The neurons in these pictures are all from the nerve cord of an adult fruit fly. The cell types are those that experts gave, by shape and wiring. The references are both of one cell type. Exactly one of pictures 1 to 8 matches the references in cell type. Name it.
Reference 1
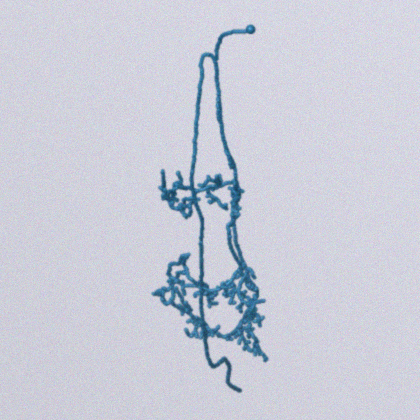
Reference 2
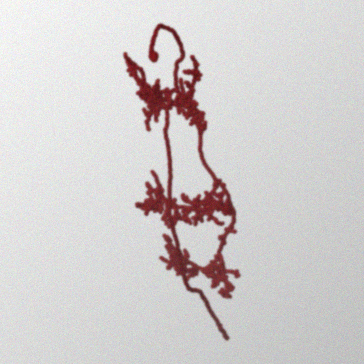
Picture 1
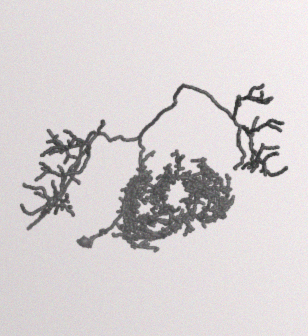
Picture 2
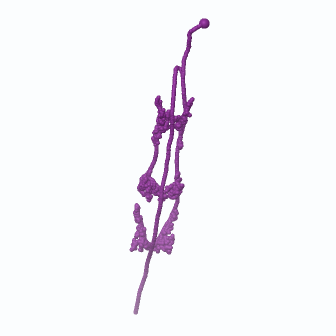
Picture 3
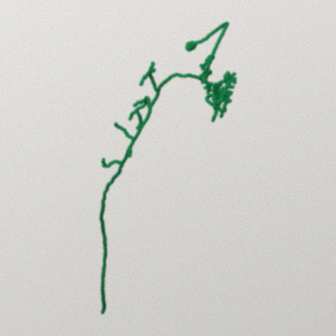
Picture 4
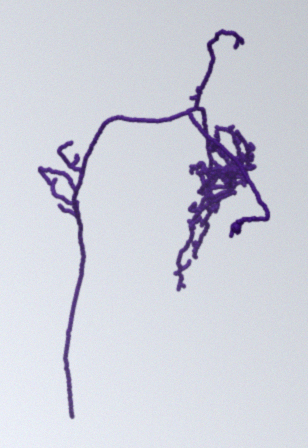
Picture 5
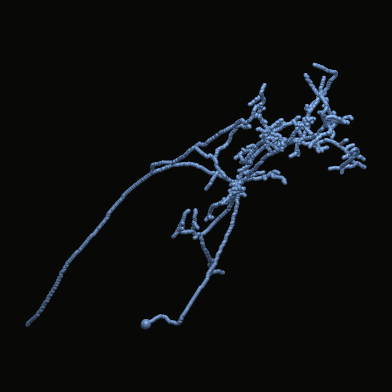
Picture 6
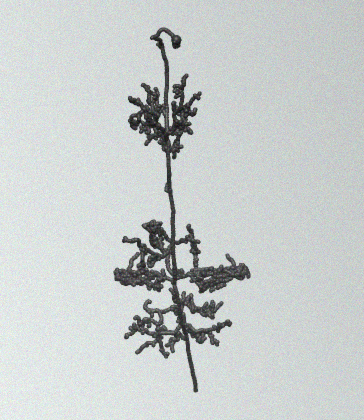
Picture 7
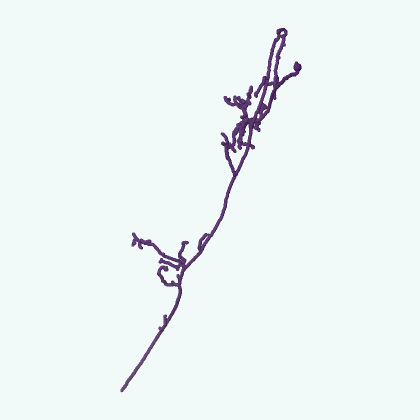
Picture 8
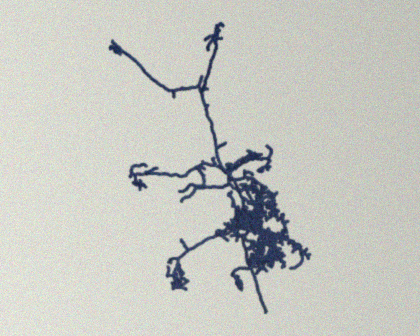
Picture 2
